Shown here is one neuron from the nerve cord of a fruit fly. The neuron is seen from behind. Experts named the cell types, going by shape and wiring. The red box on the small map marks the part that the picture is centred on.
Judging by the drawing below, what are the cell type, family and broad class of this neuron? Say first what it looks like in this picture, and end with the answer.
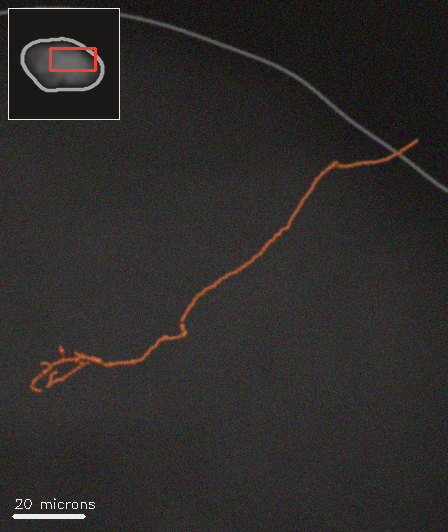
No cell body is drawn. From left to right in the picture it spans about 110 microns. It has a dozen or fewer branch ends. The cell type is WG1. Its family is called class gustatory. Its broad class is sensory neuron entering the nerve cord.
